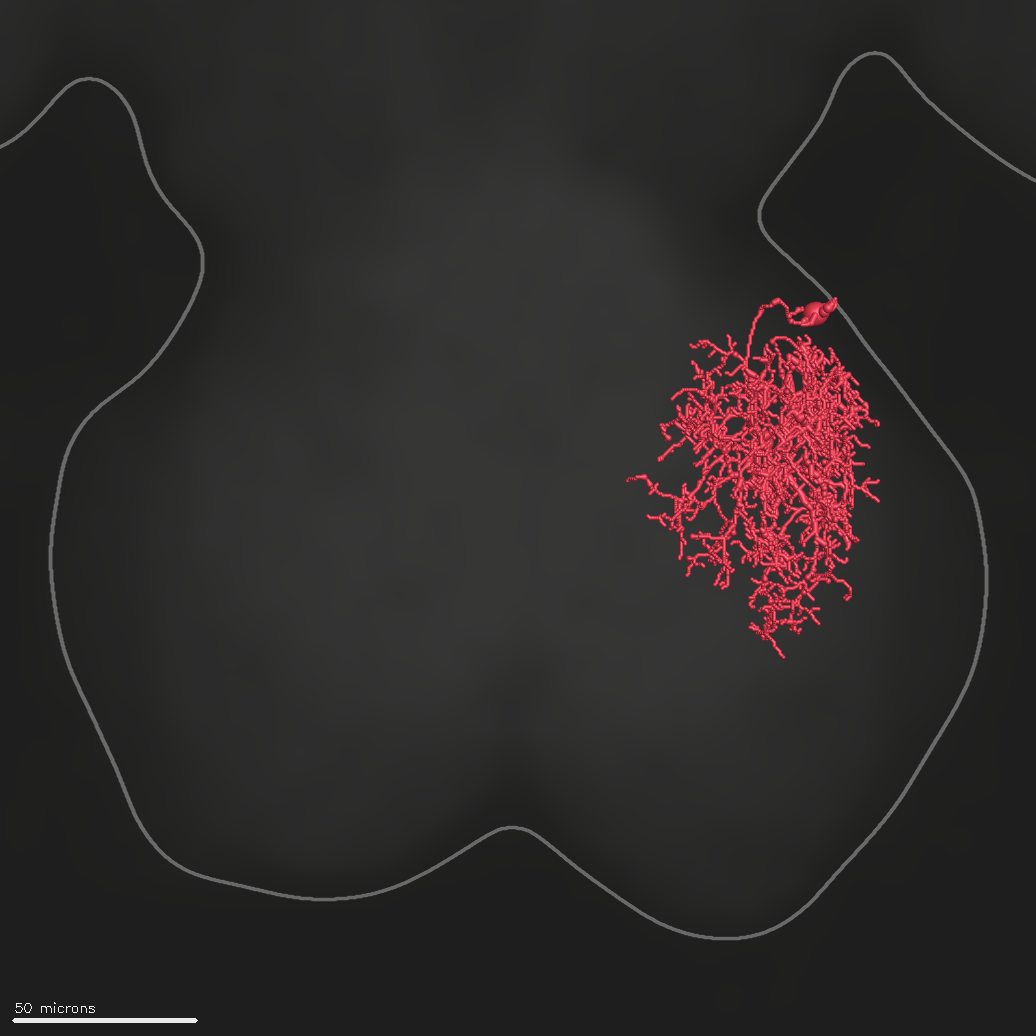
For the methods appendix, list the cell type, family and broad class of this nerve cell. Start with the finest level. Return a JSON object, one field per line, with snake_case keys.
{
 "cell_type": "IN19A016",
 "family": "hemilineage 19A",
 "broad_class": "nerve-cord intrinsic neuron"
}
